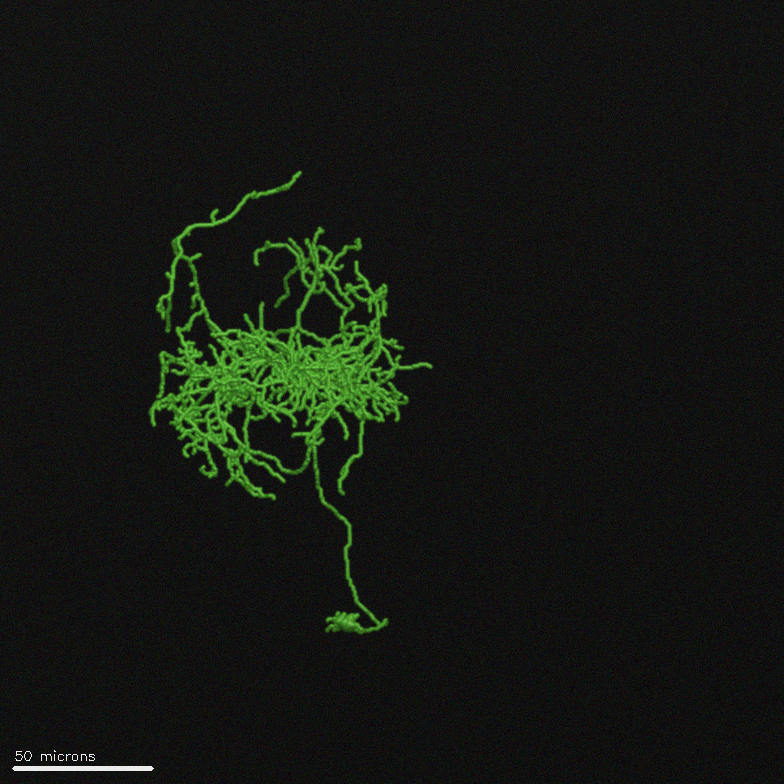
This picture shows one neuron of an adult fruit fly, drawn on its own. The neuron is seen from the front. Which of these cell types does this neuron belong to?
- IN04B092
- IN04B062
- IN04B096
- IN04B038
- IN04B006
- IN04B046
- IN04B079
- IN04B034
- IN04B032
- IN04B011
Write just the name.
IN04B006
